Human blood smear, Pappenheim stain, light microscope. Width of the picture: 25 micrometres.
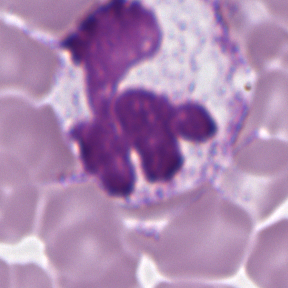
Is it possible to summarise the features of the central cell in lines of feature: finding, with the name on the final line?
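Nuclear lobes: several
Nucleoli: none visible
Cytoplasmic granules: fine, violet, sprinkled throughout
Cell shape: roughly round
Answer: segmented neutrophil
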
